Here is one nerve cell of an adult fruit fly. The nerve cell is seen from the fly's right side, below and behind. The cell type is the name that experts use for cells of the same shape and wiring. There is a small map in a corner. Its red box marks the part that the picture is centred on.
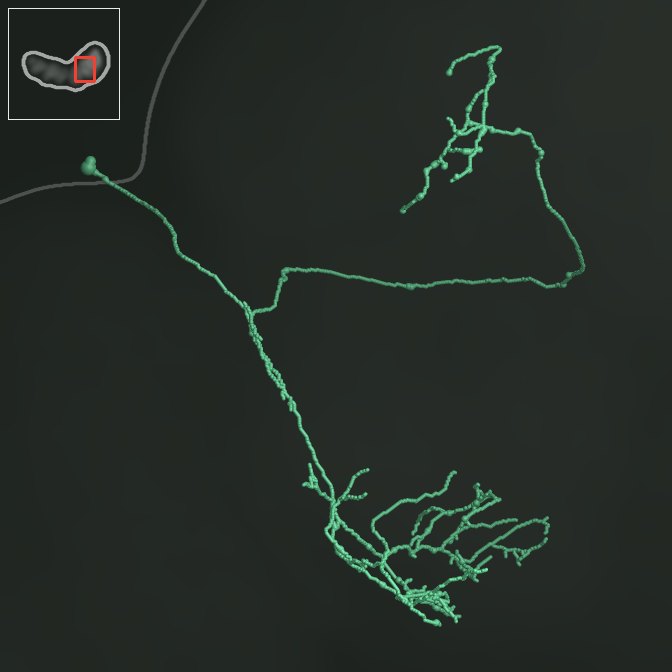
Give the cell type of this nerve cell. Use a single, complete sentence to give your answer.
The type assigned to this nerve cell is CL252.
